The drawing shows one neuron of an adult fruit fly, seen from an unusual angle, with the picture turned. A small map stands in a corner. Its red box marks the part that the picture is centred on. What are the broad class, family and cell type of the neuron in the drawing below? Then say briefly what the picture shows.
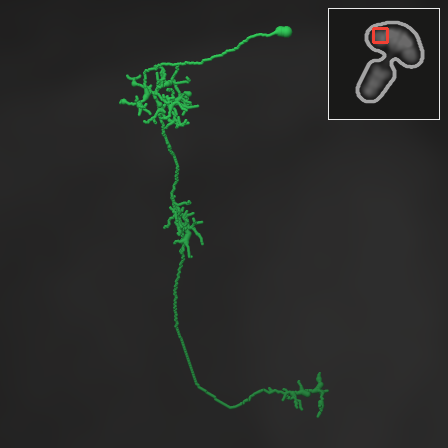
Its broad class is optic-lobe intrinsic neuron. The family is Tm. The cell type is Tm6. It lies in the brain. Dozens of branch ends can be seen.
